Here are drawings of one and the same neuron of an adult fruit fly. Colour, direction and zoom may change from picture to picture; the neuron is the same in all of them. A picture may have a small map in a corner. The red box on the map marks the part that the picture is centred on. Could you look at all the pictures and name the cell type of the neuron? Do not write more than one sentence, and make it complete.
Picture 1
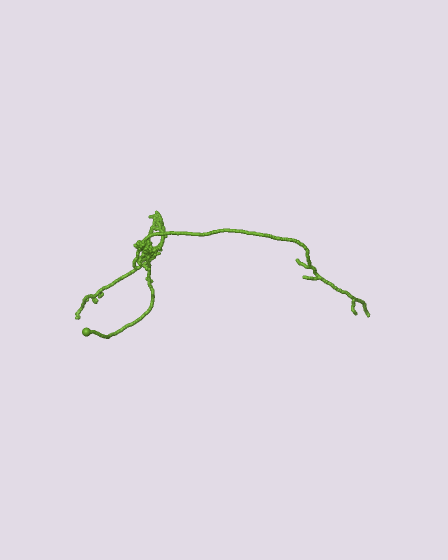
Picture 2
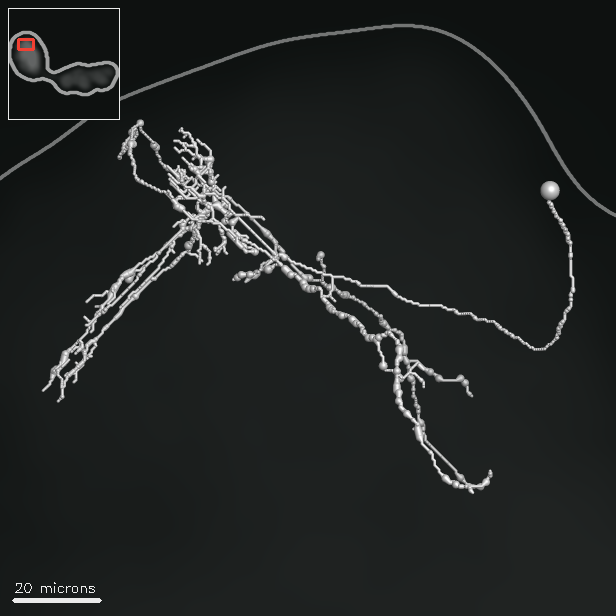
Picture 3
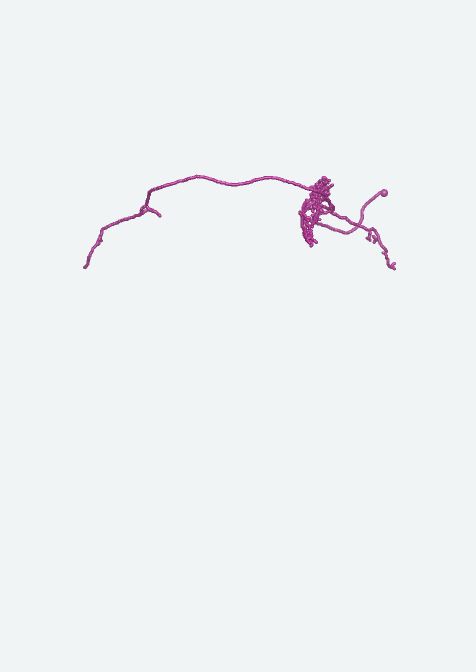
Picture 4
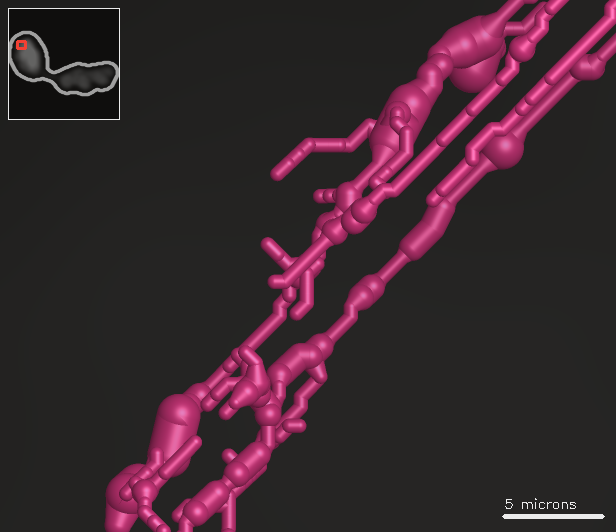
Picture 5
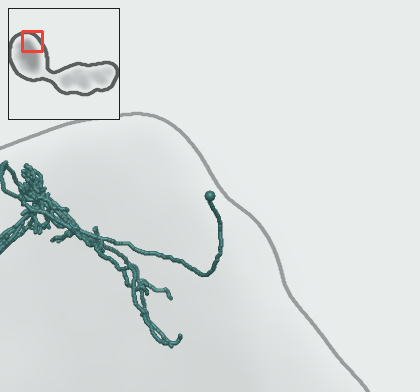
By its cell type, the neuron is MBON17-like.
